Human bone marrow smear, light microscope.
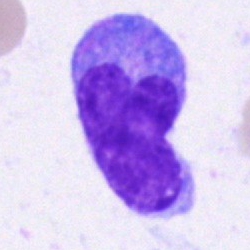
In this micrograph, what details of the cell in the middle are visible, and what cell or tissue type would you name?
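Oval in outline, the cell stands clearly taller than it is wide. Its nucleus is folded into lobes, and a deep notch cuts into the right side. No nucleolus is visible. The cytoplasm carries only faint, fine lilac specks, not coarse granules. This cell is a monocyte.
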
